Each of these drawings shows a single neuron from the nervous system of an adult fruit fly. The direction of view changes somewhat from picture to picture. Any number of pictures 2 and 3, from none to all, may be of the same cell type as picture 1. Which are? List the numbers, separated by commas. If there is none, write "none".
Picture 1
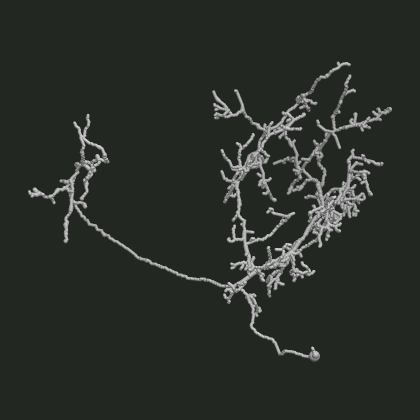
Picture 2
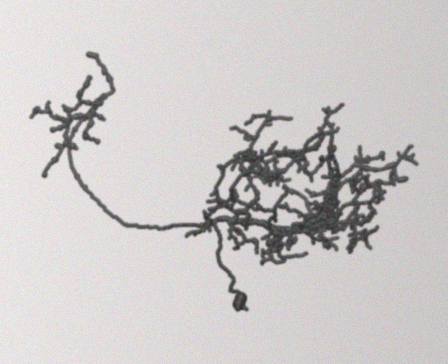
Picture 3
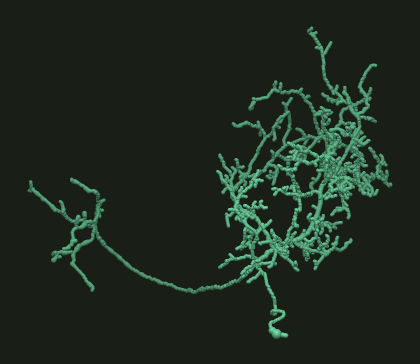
2, 3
